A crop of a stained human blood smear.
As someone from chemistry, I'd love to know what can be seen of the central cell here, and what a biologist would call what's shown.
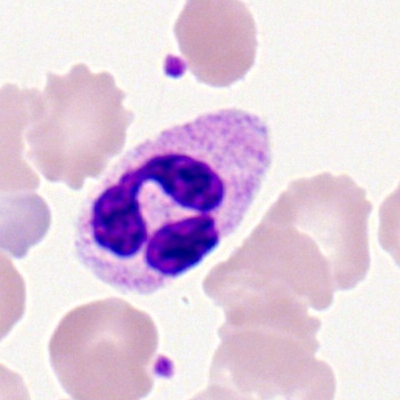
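You can see the nucleus is divided into three lobes, curving around a small pale patch of cytoplasm in the middle. It sits toward the lower left, so there's more cytoplasm at the upper right. Fine pinkish-lilac granules are scattered through the cytoplasm. That's a segmented neutrophil.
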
